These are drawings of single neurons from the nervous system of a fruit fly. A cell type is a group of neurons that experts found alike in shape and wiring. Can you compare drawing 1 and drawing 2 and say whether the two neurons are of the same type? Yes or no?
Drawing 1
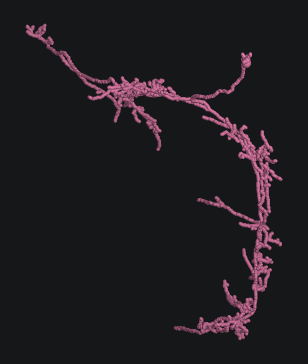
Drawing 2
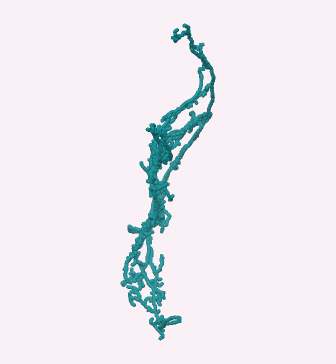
no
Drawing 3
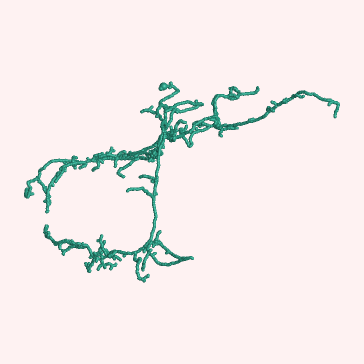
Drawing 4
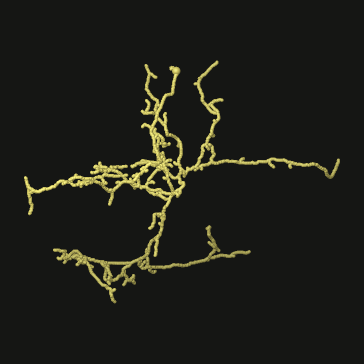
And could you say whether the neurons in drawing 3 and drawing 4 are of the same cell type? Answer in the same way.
yes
